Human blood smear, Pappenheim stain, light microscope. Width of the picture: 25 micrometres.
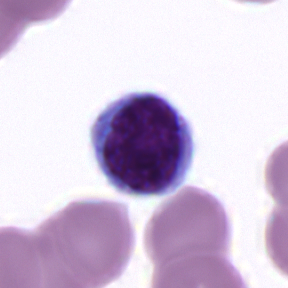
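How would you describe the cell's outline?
Round and smooth, the cell measuring about 9 micrometres across.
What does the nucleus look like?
Round and not lobed, about 8 by 7 micrometres, filling about 70% of the cell's area, with dark purple, coarsely clumped chromatin.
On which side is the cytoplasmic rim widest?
On the left side of the cell.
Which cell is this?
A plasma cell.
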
